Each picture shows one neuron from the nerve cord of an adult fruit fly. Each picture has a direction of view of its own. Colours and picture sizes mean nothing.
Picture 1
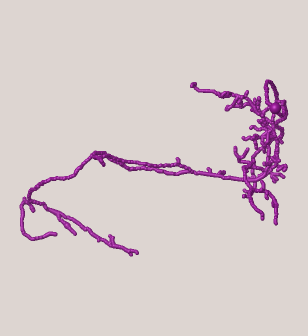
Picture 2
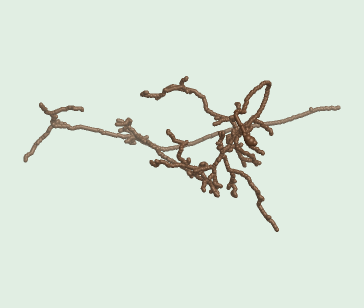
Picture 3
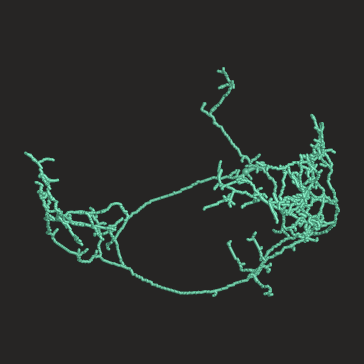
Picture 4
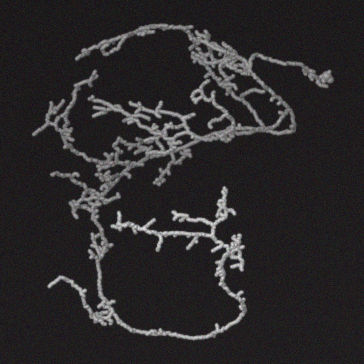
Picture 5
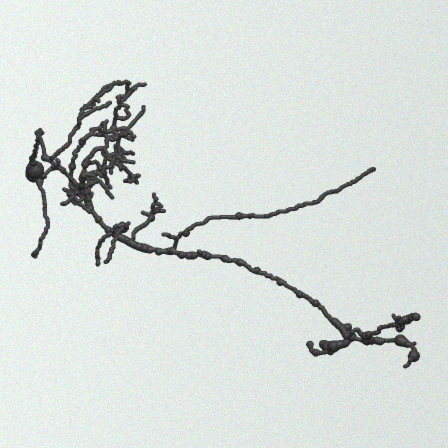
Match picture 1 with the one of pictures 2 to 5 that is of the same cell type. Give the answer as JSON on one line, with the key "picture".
{"picture": 5}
